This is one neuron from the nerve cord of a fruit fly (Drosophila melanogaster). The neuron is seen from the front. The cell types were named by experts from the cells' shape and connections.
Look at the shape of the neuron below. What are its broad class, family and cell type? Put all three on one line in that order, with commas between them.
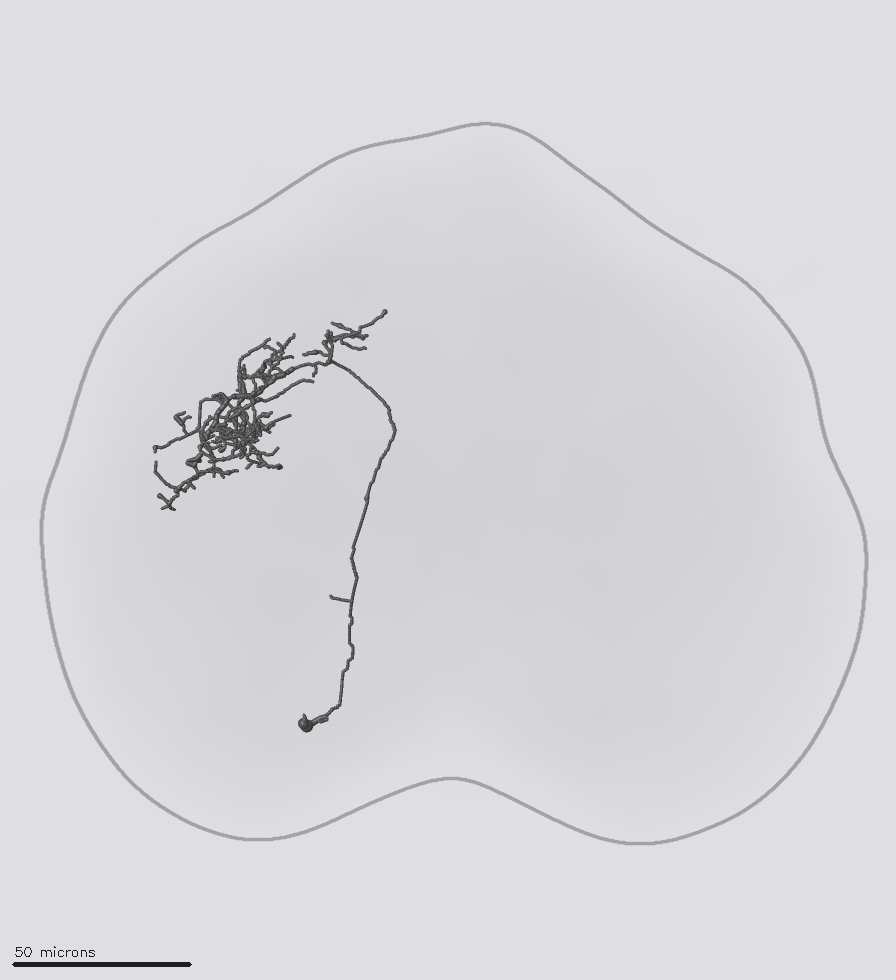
nerve-cord intrinsic neuron, hemilineage 02A, IN02A042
